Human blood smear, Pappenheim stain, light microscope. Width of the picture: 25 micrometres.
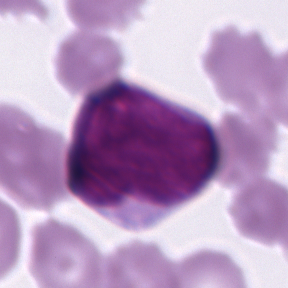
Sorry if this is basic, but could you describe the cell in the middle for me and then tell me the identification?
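Look first at the outline: it is angular, with several straight sides. The nucleus echoes it, a single unlobed mass with angular edges, filling about 80% of the cell's area. The cell itself is about 14 micrometres across. The cytoplasm is pale lilac, and you will find no granules in it. This cell is a myeloblast.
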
